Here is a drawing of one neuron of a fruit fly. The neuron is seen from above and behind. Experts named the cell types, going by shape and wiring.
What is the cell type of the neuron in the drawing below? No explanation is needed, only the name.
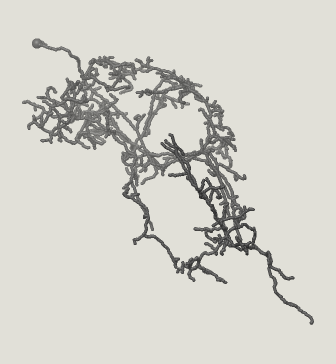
AVLP180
